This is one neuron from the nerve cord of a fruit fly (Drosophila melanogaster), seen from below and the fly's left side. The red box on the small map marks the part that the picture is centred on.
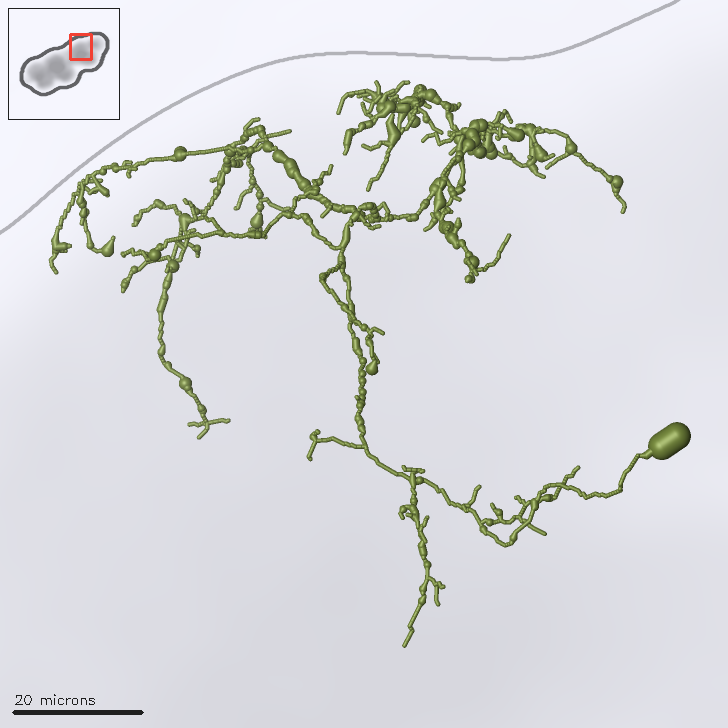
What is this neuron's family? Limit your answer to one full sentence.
This neuron is given the family hemilineage 13A.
